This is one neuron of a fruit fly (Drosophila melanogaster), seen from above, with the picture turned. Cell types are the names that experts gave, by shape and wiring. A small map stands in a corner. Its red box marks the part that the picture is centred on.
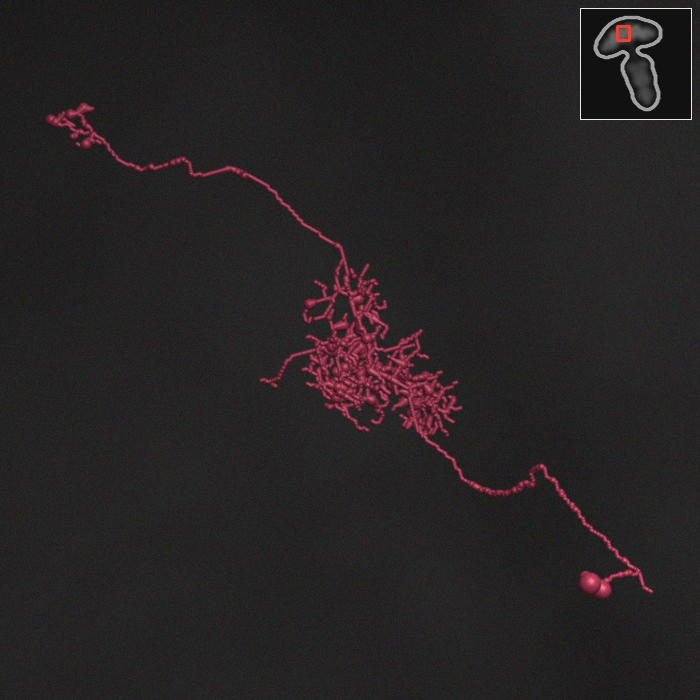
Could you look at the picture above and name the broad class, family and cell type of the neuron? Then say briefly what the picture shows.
Its broad class is central-brain intrinsic neuron. Its family is called class CX. It is of cell type FC2A. It lies in the brain. Its cell body lies at the lower right of the picture. Dozens of branch ends can be seen.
